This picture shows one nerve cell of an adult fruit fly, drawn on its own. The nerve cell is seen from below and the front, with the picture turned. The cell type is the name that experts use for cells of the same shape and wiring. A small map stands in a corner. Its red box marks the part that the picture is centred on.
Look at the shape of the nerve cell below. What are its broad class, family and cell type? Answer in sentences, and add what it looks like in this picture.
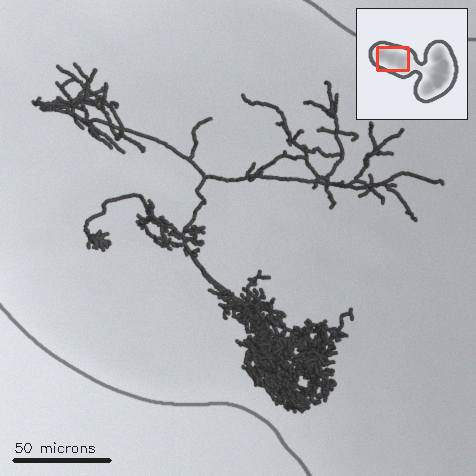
It is a nerve-cord intrinsic neuron. The family is hemilineage 06B. It is of cell type IN06B003. It is in the nerve cord and does not reach the brain. By the scale bar it is about 200 microns wide in this view. The picture shows dozens of branch ends.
